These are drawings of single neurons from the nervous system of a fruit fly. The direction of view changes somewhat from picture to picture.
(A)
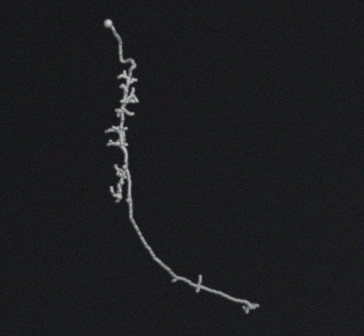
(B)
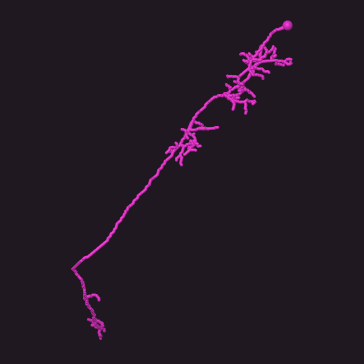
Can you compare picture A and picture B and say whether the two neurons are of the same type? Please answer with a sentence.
They are of the same cell type.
